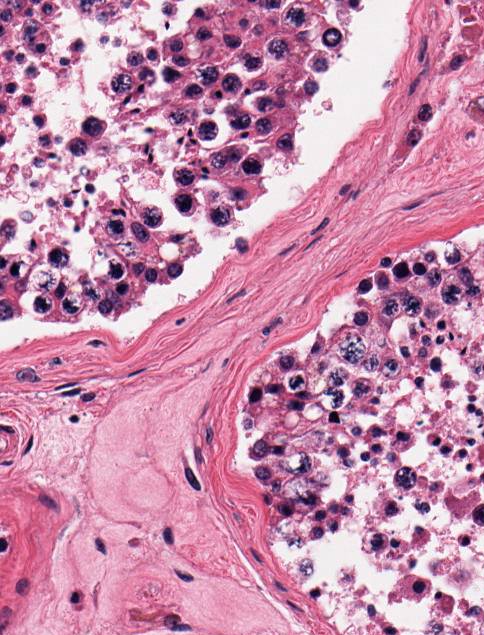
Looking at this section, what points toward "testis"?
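This section is testis; checking it item by item: Layout: two cell-filled units, upper left and lower right, are separated by a fibrous band running diagonally from lower left to upper right. The band is wavy pink fibres with thin, elongated dark nuclei parallel to its length. Cells: many are round with round dark nuclei, several showing coarse clumped chromatin.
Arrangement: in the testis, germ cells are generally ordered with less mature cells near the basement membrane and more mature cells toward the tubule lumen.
That does not fit here: in both units the cells lie loosely and separately, with clear spaces between them rather than orderly layers.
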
